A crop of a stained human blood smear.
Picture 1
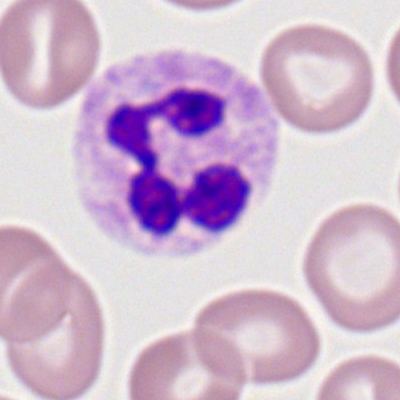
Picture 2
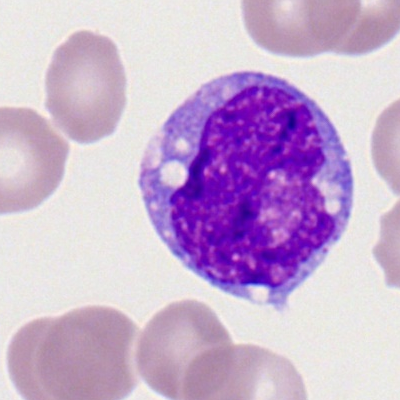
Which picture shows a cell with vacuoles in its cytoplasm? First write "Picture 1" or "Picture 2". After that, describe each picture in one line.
Picture 2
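What picture 1 shows: No vacuoles are seen in the cytoplasm.
What picture 2 shows: Several clear round vacuoles lie in the cytoplasm.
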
